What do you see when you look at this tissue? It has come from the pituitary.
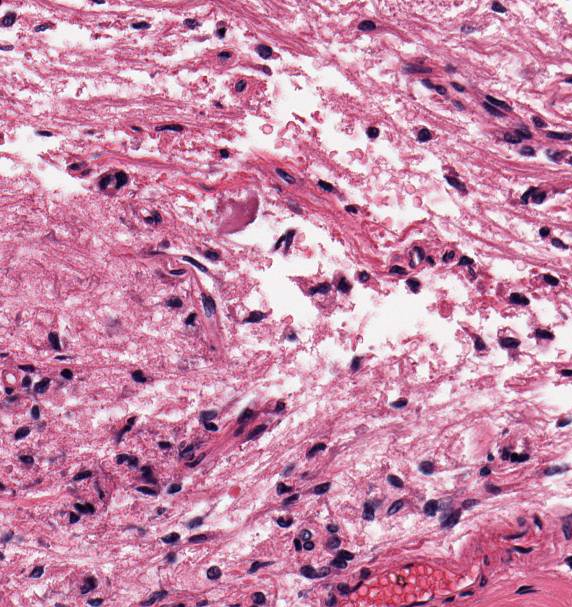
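Loose, pink, fibrillary stroma with scattered nuclei makes up the whole field. Most of the nuclei are dark purple and spindle-shaped to oval, lying singly among the fibres. At the bottom right edge is a small vessel packed with red blood cells, and just above the centre lies a small smooth, glassy pink fragment.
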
